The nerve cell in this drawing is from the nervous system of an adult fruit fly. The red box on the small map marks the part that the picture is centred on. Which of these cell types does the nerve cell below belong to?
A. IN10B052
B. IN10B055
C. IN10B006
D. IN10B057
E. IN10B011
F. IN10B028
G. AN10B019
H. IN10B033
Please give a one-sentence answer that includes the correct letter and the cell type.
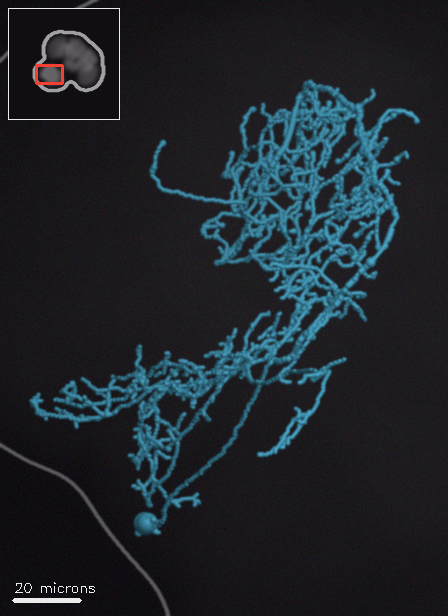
The nerve cell represents the cell type IN10B011, found under option E.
